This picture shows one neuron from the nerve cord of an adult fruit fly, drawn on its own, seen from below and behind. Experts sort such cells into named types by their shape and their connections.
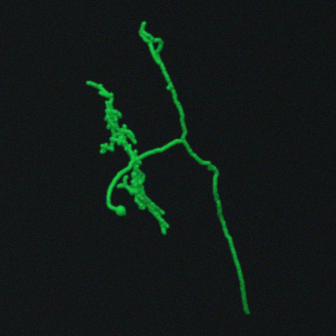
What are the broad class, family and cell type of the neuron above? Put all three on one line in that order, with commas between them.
ascending neuron, hemilineage 07B, IN07B063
